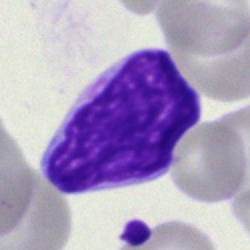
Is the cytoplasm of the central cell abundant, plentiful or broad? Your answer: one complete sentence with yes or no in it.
No, its cytoplasm is scant rather than broad.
